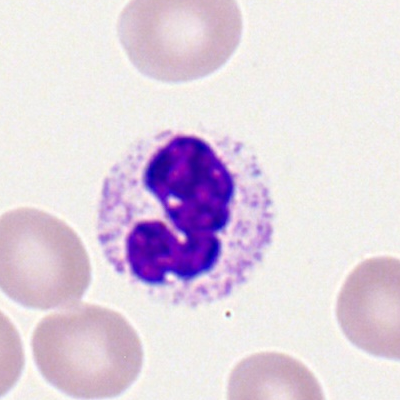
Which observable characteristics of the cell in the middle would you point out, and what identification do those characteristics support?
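Look first at the chromatin: it is dark purple and densely clumped. Search the nucleus and you won't find any nucleoli. Now move out to the cytoplasm, where fine lilac-pink granules lie scattered throughout, with no vacuoles among them. Taken together, this is a segmented neutrophil.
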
